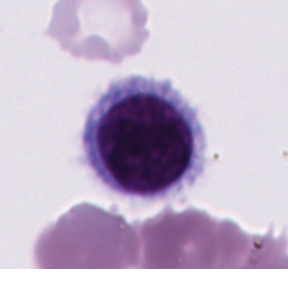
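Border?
Much of it fringed by short, fine, hair-like projections.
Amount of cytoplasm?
Only a narrow rim around the nucleus.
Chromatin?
Dense, dark purple.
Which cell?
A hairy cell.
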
